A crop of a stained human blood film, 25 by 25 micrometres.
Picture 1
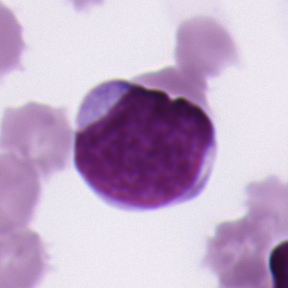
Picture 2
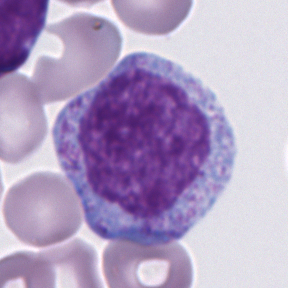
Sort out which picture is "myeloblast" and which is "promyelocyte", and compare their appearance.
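Picture 1 shows a myeloblast, and picture 2 shows a promyelocyte. In picture 1, the central cell has a round outline and dark reddish-purple chromatin with a mottled texture. Its cytoplasm is pale bluish-lilac and shows mainly as a crescent at the upper left of the cell, and you won't find any granules in it.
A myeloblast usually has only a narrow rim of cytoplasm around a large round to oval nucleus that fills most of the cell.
Now turn to the promyelocyte: its outline is irregularly polygonal, with several blunt corners rather than a smooth round edge. Many fine reddish-purple granules are scattered through its cytoplasm, and no clear vacuoles are seen there.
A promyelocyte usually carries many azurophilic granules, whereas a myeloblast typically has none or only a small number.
So the many granules in picture 2, against none in picture 1, set the two cells apart. The blue of the promyelocyte's cytoplasm is deepest along the outer edge of the cell. The promyelocyte is about 16 micrometres across, and its nucleus fills about 60% of the cell's area.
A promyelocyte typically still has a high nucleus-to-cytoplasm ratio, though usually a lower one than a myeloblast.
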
